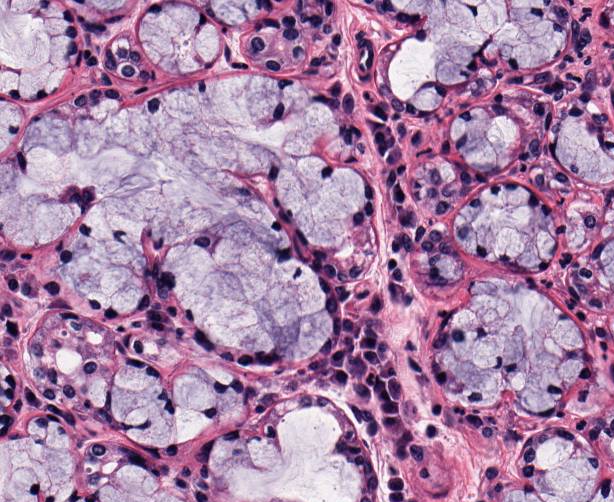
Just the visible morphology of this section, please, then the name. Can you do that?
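Looking at the gland cells, their cytoplasm is pale grey-blue and foamy, the kind typical of mucous cells. Their nuclei are small and dark, pressed flat against the outer edge of each unit. Between the units run thin strands of bright pink connective tissue. I see no fat cells. This is minor salivary gland.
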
